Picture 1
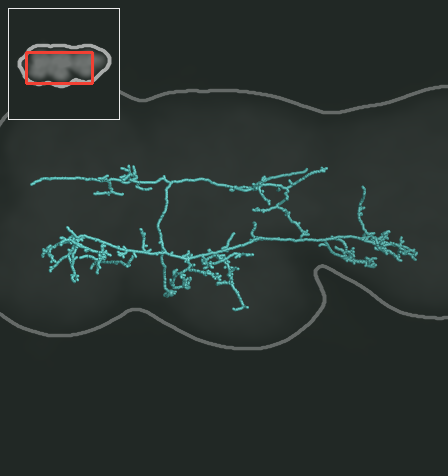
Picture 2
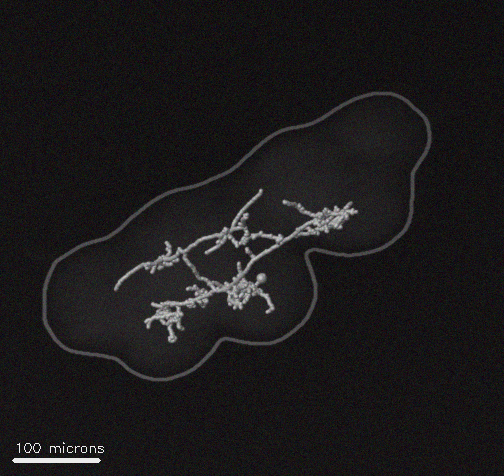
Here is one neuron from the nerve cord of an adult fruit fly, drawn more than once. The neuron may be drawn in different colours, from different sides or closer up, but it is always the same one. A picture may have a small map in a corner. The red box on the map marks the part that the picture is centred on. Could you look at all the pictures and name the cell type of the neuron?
IN18B037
